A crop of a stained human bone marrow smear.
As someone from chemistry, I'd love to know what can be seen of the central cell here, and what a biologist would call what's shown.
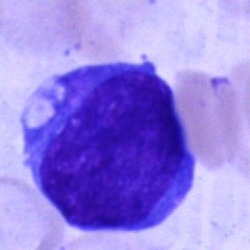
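Let me start with the outline: it is roughly round, though a few of its sides are flattened and slightly angular. Up at the upper left of the cell, the cytoplasm holds clear vacuoles. I can't find any granules in that cytoplasm. And at the top edge, a small bleb projects outward. So this cell is a blast.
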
